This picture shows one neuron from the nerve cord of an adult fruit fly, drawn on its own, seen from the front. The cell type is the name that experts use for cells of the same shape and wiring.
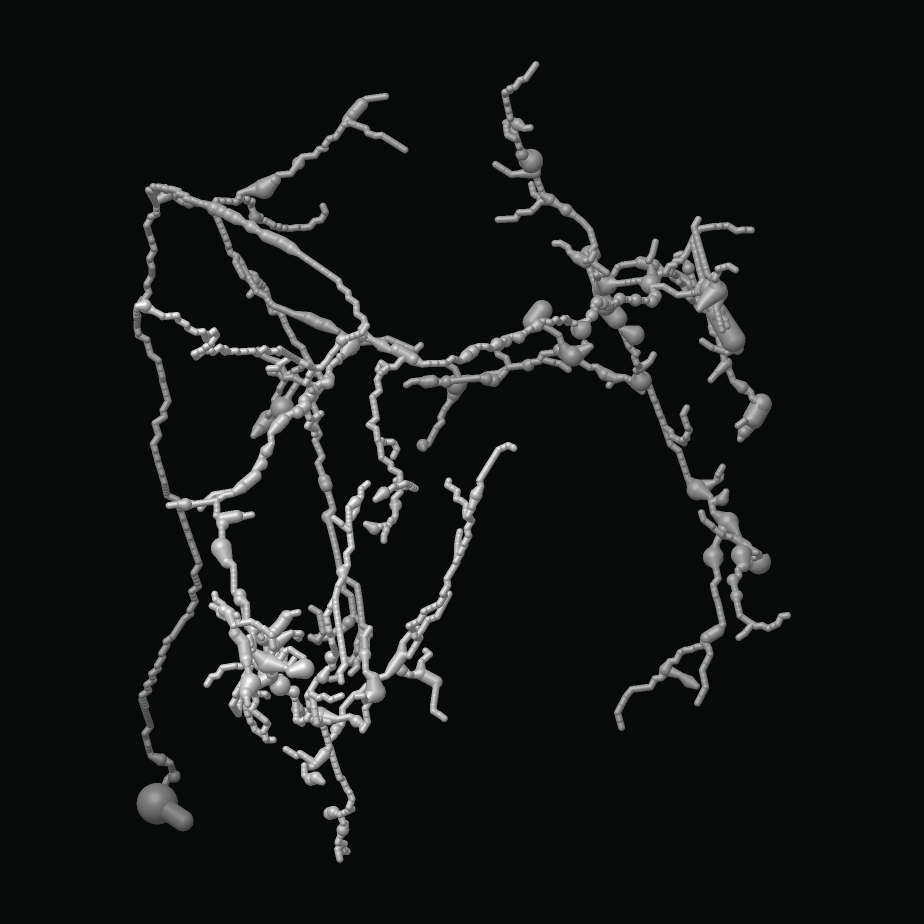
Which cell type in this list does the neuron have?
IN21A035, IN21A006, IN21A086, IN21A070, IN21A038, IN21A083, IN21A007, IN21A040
IN21A086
